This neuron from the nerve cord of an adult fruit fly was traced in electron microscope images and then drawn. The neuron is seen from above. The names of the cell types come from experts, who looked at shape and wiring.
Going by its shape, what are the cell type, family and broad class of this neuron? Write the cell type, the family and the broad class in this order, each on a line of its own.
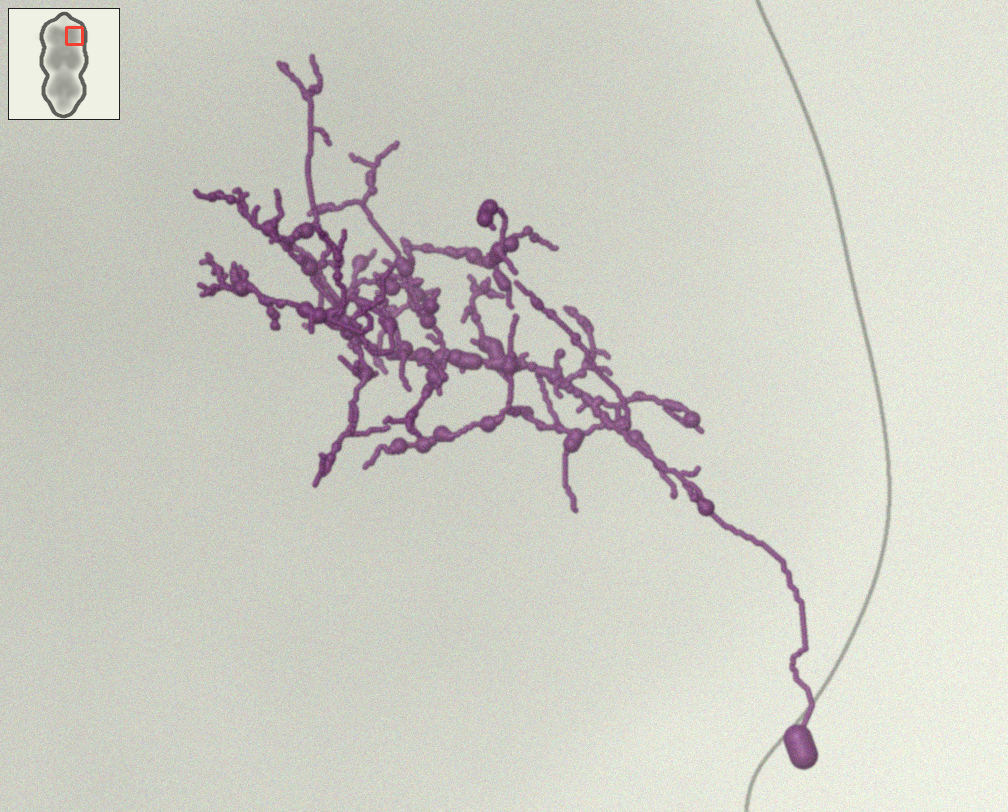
IN20A.22A089
hemilineage 20A.22A
nerve-cord intrinsic neuron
